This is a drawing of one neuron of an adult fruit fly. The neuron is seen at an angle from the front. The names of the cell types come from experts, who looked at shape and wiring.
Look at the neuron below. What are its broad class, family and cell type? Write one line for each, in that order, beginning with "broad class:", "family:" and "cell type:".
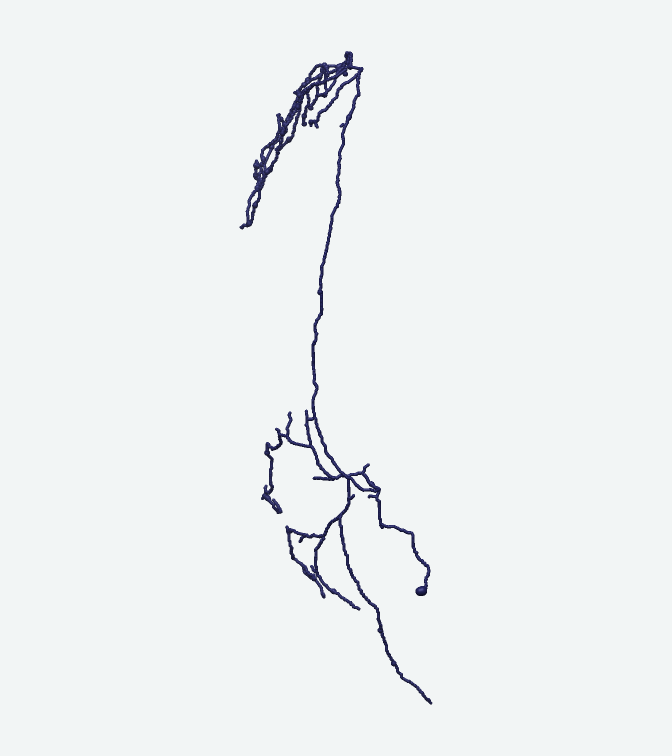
broad class: optic-lobe intrinsic neuron
family: Cm
cell type: Cm23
